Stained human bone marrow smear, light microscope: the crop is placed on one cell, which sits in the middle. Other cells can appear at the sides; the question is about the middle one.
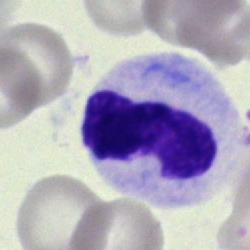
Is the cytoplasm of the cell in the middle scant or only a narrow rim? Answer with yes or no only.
No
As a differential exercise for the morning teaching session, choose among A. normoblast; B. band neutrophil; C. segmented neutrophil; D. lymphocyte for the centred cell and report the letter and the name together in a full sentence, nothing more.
The central cell in this crop is a band neutrophil, so the correct choice is option B.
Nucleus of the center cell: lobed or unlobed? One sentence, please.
What stands out is a nucleus forming one compact round, oval or kidney-shaped mass.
